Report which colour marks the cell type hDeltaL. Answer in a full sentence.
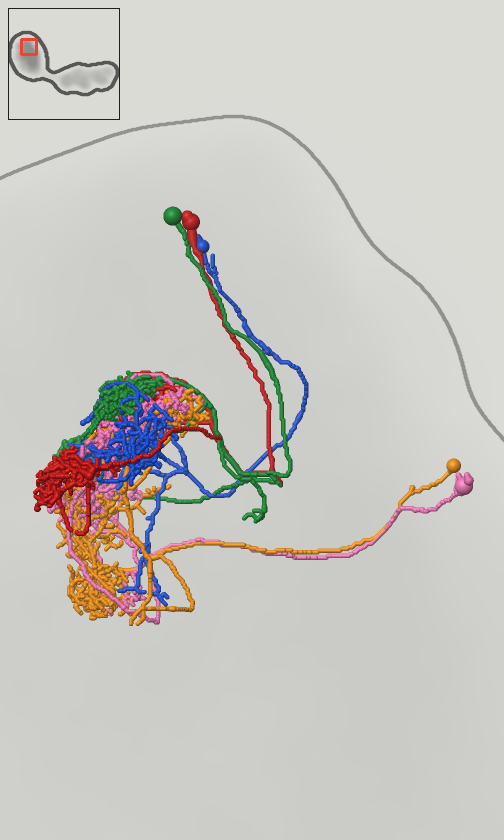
The colour is pink.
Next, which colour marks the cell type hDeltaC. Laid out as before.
The colour is orange.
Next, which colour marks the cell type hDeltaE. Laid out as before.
The colour is red.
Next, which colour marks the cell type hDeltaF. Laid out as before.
The colour is blue.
